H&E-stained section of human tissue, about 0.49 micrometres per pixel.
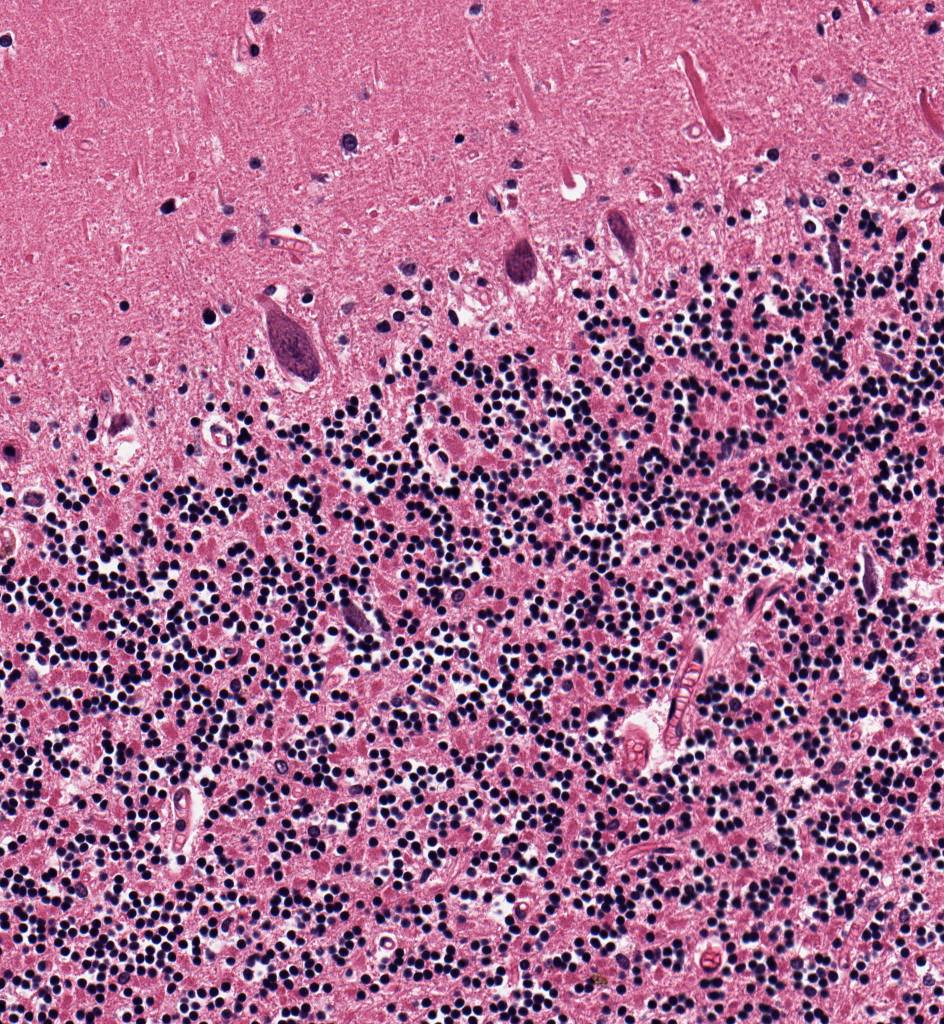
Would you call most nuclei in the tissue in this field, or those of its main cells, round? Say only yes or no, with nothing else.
Yes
